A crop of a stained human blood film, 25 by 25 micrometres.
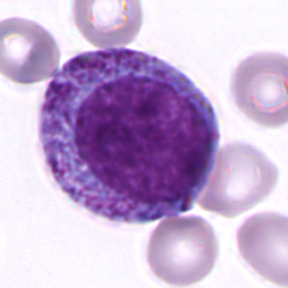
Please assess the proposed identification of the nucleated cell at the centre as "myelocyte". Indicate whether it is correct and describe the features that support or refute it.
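The decisive features are the many purple granules crowding the cytoplasm and the pale bluish cytoplasm between them.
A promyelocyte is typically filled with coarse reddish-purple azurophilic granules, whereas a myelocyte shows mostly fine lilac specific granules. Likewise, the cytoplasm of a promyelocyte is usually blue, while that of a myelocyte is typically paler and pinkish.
On both counts the cell is a promyelocyte, and the name myelocyte does not fit. Otherwise, the outline is round and smooth, the cytoplasm forms a wide rim that is broadest on the left side, and no vacuoles are seen. Red cells touch the cell along its lower right edge.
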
